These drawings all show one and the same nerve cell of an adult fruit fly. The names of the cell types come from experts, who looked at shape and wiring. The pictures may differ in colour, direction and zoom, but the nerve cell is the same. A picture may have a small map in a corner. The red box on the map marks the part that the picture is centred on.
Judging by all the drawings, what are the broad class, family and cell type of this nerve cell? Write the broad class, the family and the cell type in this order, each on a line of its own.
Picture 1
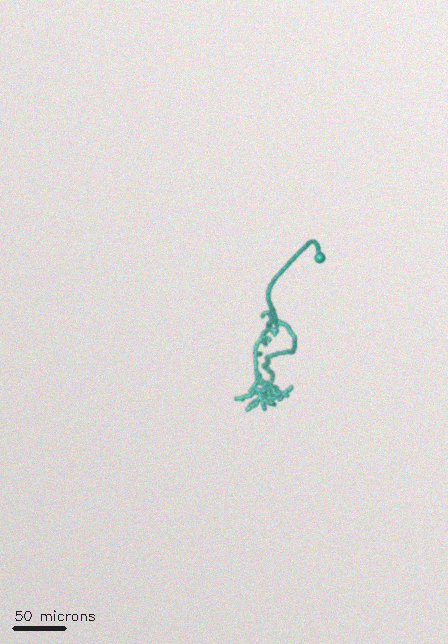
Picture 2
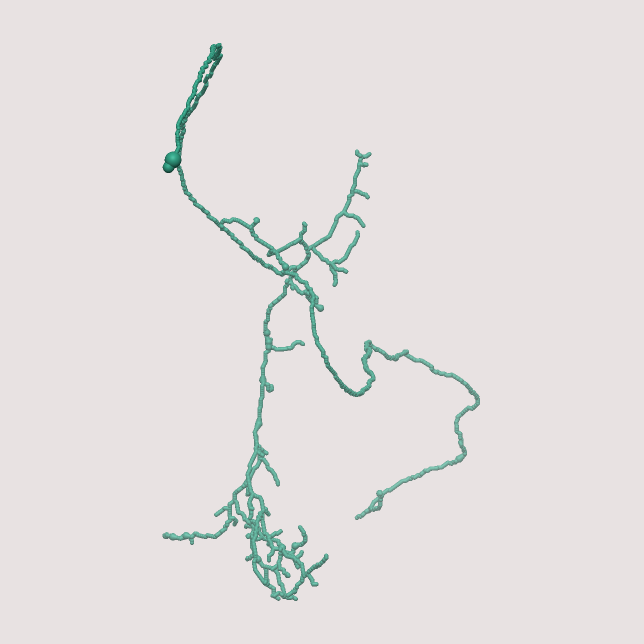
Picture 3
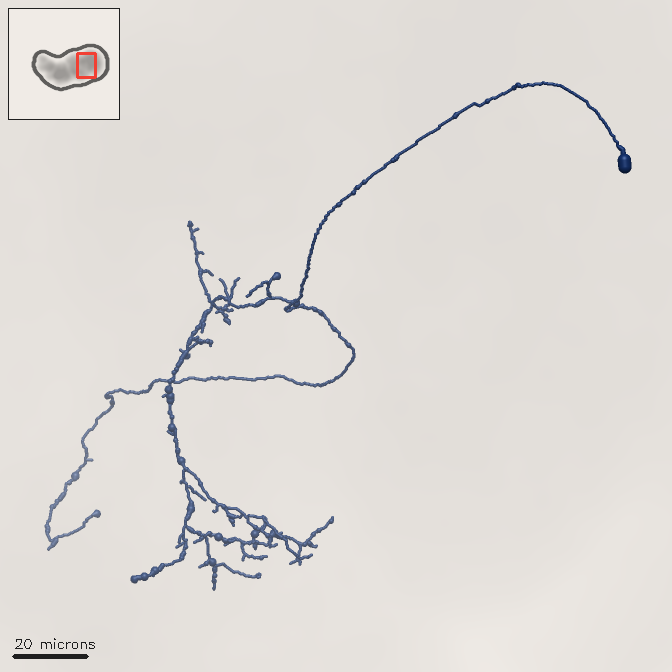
central-brain intrinsic neuron
hemilineage AOTUv1_ventral
PS037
